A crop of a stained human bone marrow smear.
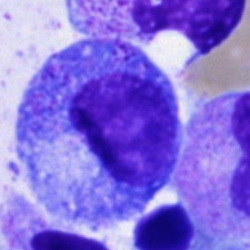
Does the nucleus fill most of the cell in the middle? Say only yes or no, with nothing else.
No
